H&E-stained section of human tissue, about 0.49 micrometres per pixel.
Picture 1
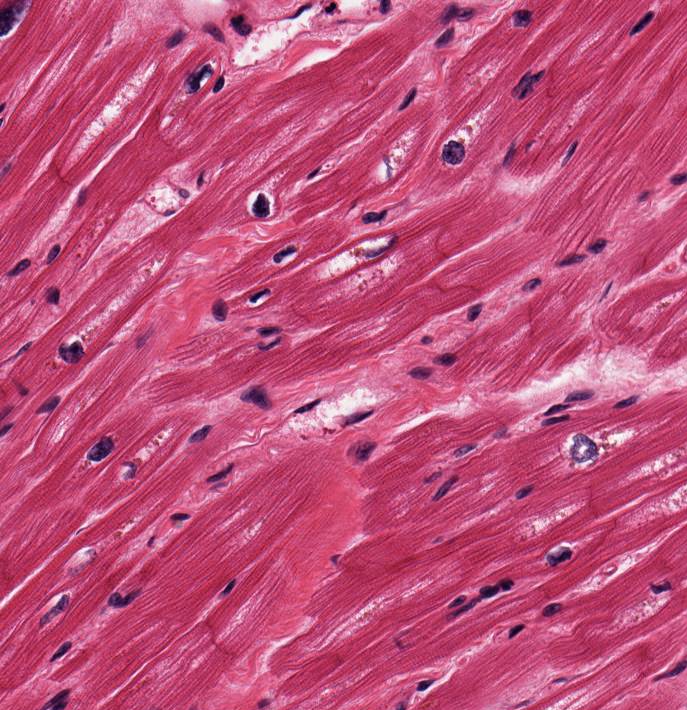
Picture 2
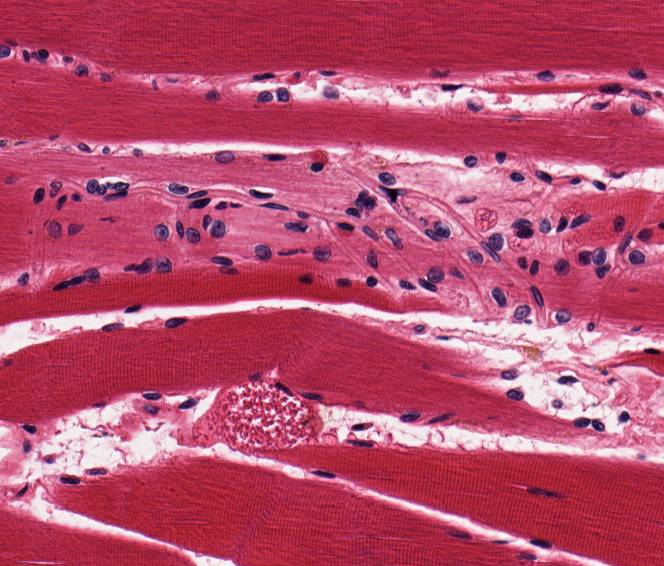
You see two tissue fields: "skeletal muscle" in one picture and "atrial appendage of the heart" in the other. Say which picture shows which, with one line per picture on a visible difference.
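Site of picture 1: atrial appendage of the heart. The muscle cell nuclei are oval and lie centrally within the fibres.
Site of picture 2: skeletal muscle. The fibre nuclei are flattened and lie at the edges of the fibres.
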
